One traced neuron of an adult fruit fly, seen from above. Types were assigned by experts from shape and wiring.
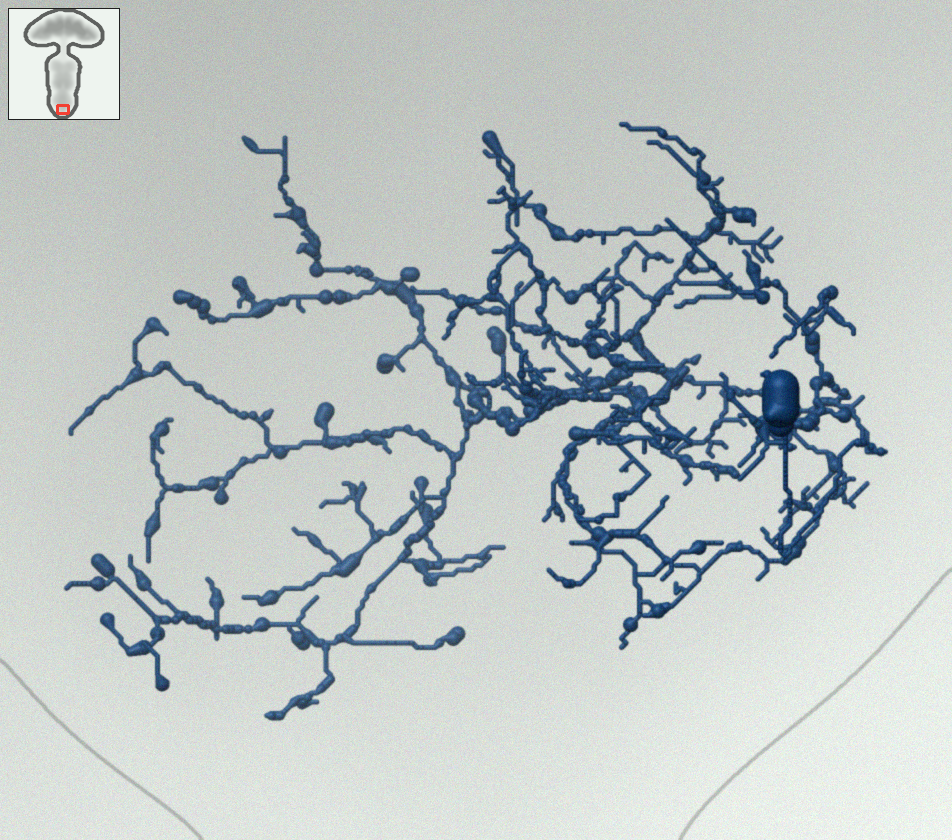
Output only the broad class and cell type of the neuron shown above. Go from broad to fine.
nerve-cord intrinsic neuron; INXXX396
